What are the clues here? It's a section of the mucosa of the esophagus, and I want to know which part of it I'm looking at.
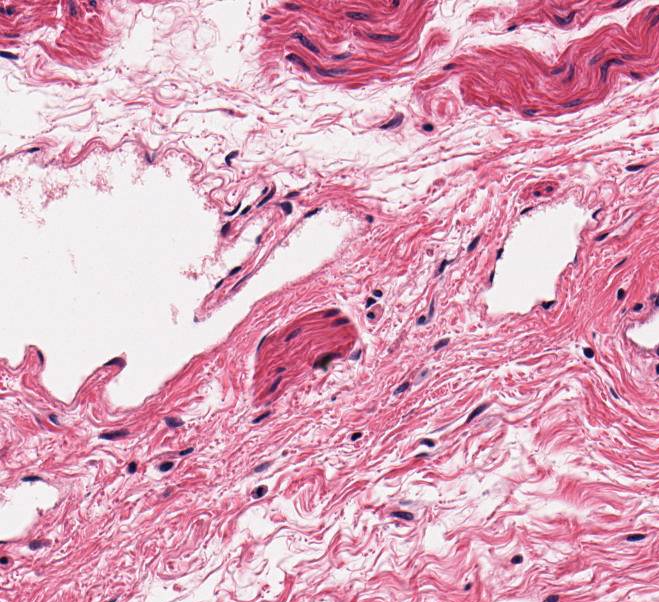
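Loose connective tissue makes up this field. Wavy pink collagen fibres fill most of it, with scattered nuclei that are mostly dark, slender and spindle-shaped. A large, irregular, empty thin-walled space occupies the left side, and a smaller one lies right of centre.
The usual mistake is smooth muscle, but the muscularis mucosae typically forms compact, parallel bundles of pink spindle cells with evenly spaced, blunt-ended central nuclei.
Here the fibres are wavy, with nuclei scattered between them.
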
